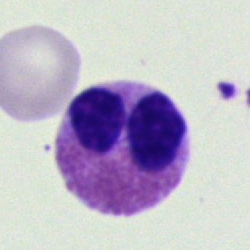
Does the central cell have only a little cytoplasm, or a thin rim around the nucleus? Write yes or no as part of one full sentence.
No, this cell has broad cytoplasm around its nucleus.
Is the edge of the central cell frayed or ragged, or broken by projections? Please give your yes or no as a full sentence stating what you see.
No, by its outline the cell is smooth and even.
